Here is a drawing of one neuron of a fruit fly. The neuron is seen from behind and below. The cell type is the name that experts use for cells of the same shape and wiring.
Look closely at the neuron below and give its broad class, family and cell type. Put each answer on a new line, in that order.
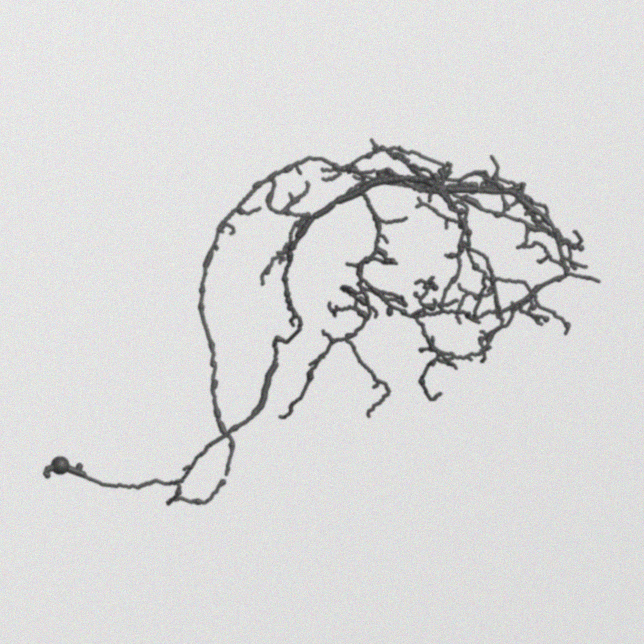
central-brain intrinsic neuron
hemilineage SLPav1_medial
SLP221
